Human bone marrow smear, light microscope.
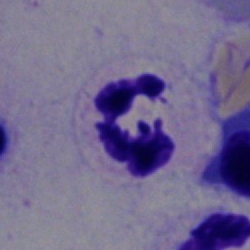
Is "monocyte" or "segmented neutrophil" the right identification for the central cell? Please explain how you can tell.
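Segmented neutrophil, not monocyte. Decisive: several lumpy lobes make up the nucleus.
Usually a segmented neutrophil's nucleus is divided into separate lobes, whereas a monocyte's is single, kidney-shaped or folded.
Supporting: cytoplasm abundant and very pale, close to background colour.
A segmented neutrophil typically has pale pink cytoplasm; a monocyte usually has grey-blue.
Also seen: lobes joined along a C-shaped curve opening to the right; chromatin dense, dark purple throughout.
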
